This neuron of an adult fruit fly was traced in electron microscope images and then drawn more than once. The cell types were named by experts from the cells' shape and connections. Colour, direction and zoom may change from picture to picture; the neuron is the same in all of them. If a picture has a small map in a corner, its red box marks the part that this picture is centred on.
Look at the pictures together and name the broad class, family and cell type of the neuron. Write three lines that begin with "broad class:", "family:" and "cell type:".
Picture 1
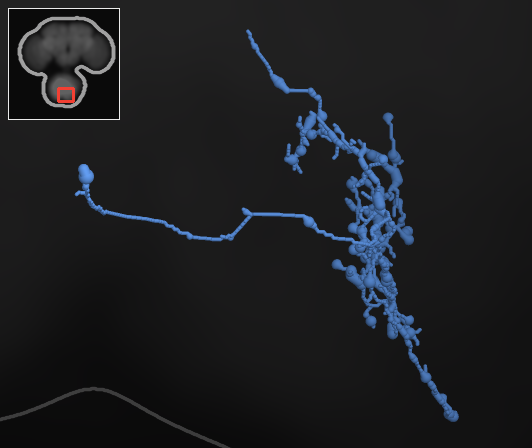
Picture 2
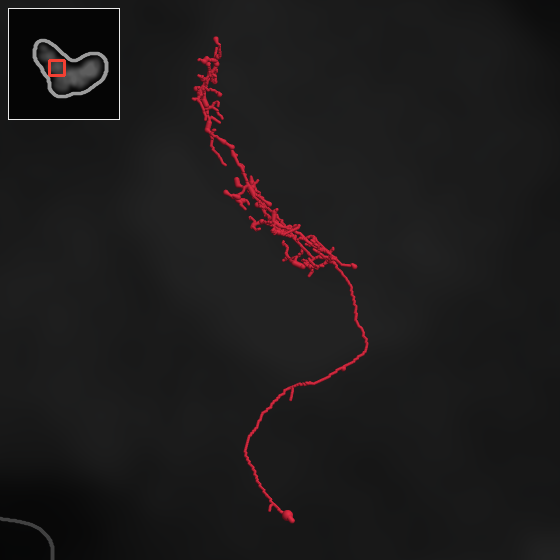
broad class: nerve-cord intrinsic neuron
family: hemilineage 14A
cell type: IN14A086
